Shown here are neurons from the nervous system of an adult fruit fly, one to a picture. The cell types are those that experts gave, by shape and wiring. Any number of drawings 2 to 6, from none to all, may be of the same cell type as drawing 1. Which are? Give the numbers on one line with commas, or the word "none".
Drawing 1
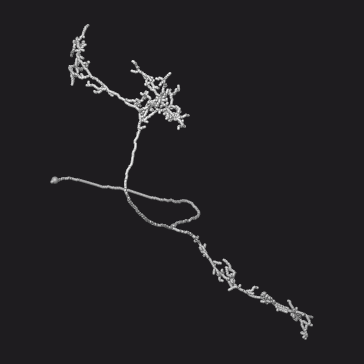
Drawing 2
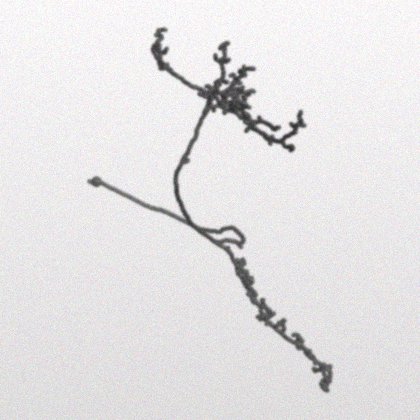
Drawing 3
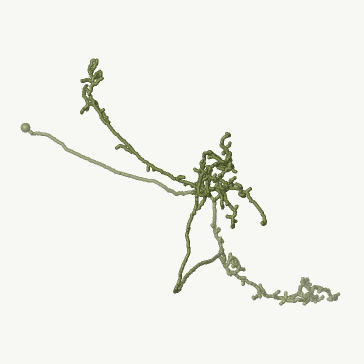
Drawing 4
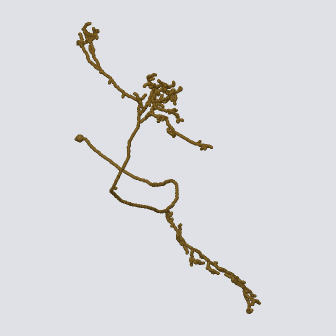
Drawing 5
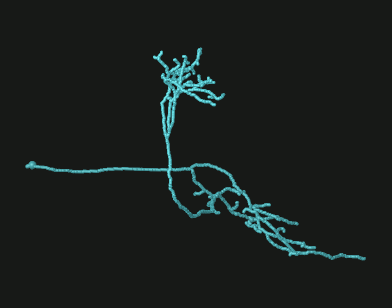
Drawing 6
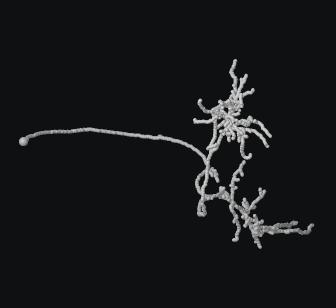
2, 3, 4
